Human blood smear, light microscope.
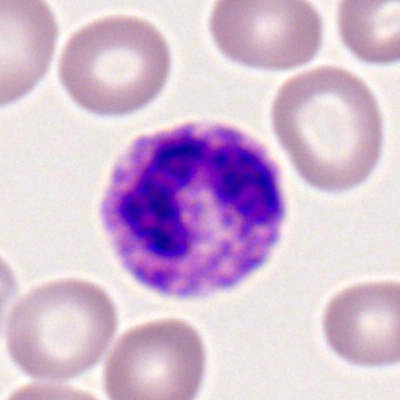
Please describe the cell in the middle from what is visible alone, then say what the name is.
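Nucleus lobed, lobes set around a paler central area. Chromatin dark purple, coarsely clumped. Cytoplasm filled with numerous pink to reddish-purple granules, pinkish-lilac tint between them. Cell: eosinophil.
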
